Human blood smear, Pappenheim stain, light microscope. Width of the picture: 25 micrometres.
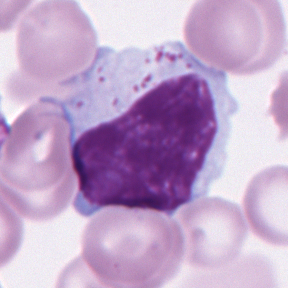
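Large granular lymphocyte, the central cell in a stained peripheral blood smear. First, the chromatin is dense and deep purple, with small paler patches scattered through it. Second, no nucleoli can be seen. Third, the pale greyish-blue cytoplasm lies mostly above the nucleus. Fourth, the cell edge is slightly wavy, with small bumps along its right side.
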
